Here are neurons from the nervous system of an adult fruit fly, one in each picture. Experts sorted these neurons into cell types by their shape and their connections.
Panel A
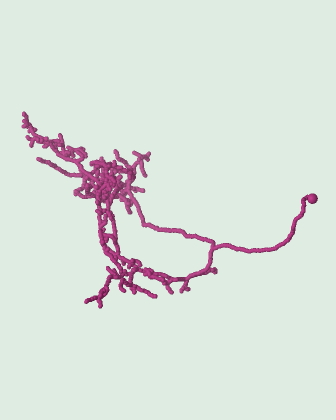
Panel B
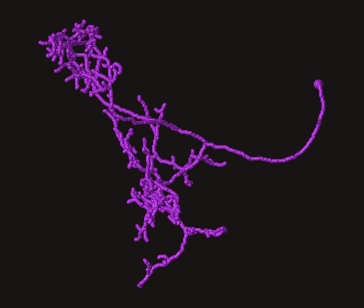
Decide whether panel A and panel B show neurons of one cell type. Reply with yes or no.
no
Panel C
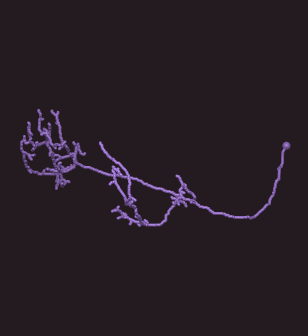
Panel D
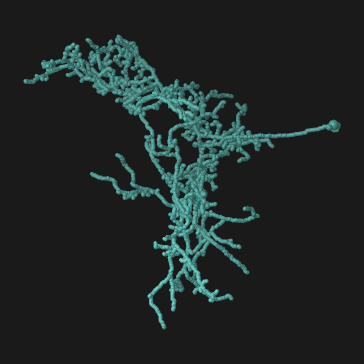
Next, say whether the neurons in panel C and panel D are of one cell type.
no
